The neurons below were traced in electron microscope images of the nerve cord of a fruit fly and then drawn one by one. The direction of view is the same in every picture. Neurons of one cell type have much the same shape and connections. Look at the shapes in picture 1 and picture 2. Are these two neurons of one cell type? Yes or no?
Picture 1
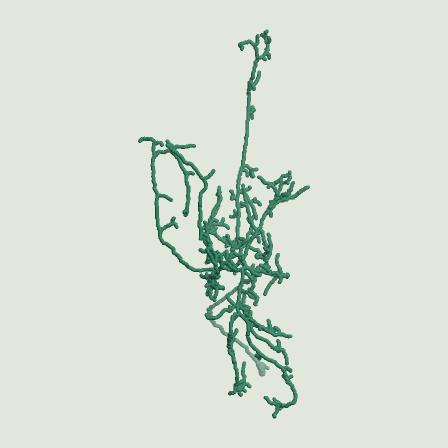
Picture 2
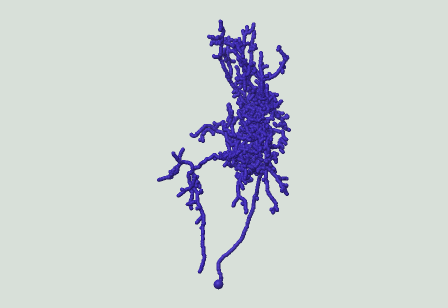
no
